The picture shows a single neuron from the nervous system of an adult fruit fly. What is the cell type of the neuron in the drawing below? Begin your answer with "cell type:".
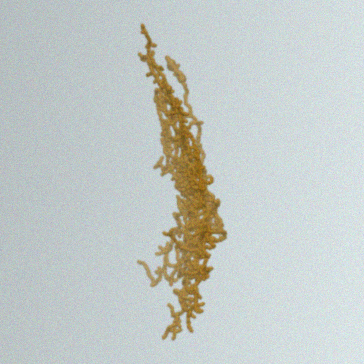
cell type: Dm20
